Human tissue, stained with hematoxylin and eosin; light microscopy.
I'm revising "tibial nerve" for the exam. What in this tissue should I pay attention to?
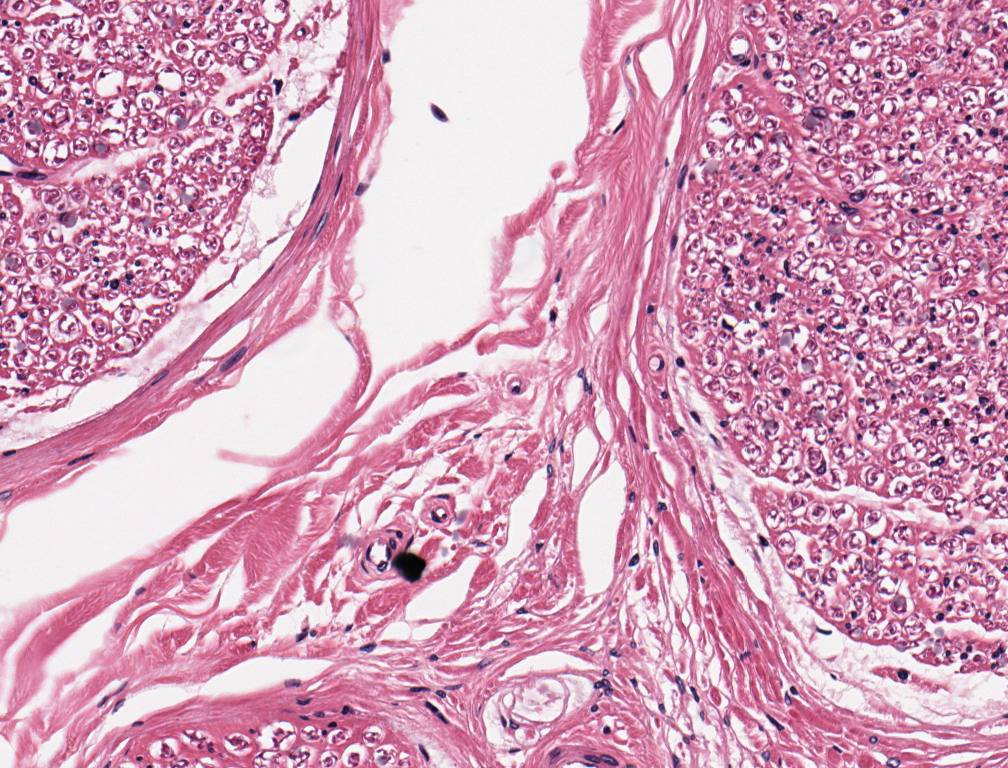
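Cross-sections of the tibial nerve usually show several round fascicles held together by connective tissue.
Here, three rounded fibre groups at the upper left, right side and bottom edge are separated by fibrous tissue.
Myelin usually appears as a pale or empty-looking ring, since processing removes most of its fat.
Each fibre here is cut across, with a small pink central dot inside a clear ring. Small dark nuclei are scattered evenly among the fibres, and a few small round vessels lie in the lower centre. None of this conflicts.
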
